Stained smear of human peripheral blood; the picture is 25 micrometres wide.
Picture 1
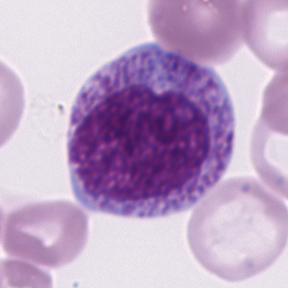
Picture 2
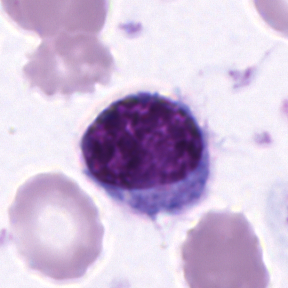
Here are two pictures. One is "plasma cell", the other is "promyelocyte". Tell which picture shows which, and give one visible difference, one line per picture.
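Picture 1 shows a promyelocyte: The cell outline is round with a smooth edge.
Picture 2 shows a plasma cell: A small pale tapering projection extends from the lower edge of the cell.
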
